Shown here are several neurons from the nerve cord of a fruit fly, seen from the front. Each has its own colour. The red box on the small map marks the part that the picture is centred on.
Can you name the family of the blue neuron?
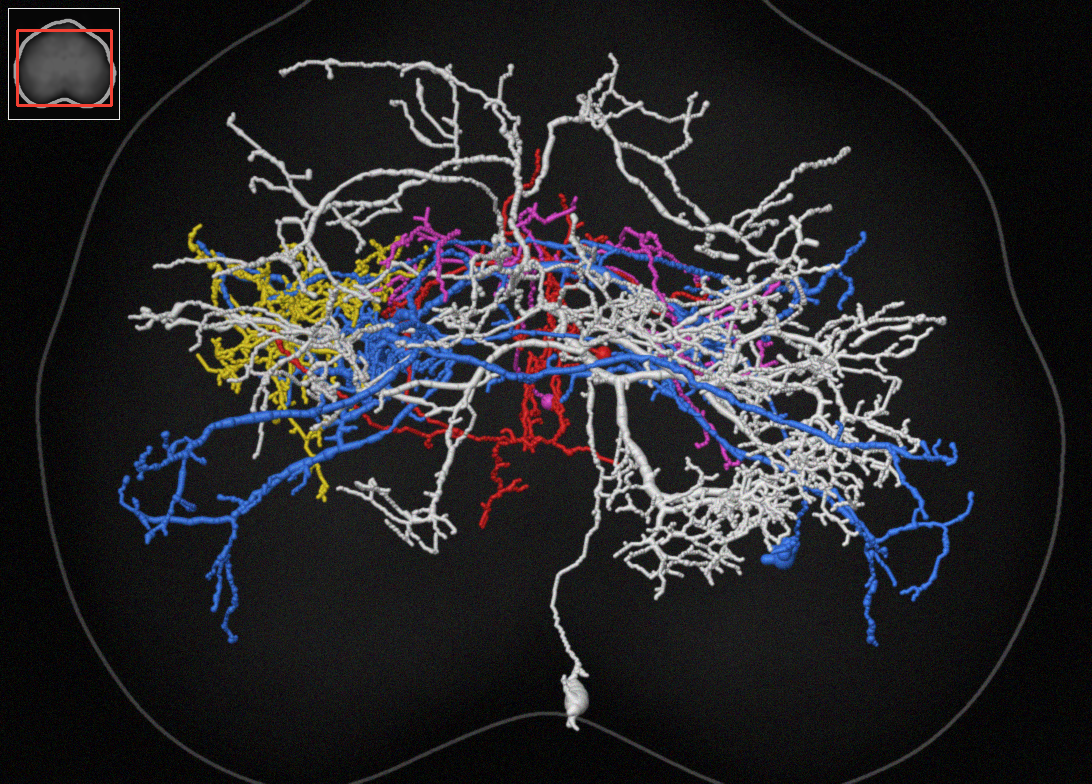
hemilineage 07B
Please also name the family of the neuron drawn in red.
hemilineage 12B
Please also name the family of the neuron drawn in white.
hemilineage 06B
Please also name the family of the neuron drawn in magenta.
hemilineage 12B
